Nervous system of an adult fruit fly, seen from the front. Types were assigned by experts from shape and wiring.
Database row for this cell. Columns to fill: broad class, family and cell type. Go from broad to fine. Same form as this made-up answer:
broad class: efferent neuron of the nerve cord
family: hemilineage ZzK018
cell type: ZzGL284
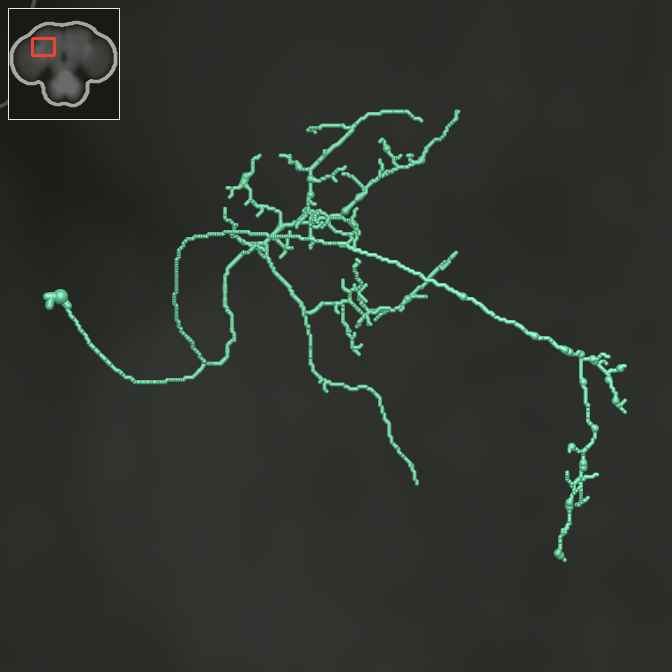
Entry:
broad class: central-brain intrinsic neuron
family: hemilineage SLPa&l1_lateral
cell type: PLP043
